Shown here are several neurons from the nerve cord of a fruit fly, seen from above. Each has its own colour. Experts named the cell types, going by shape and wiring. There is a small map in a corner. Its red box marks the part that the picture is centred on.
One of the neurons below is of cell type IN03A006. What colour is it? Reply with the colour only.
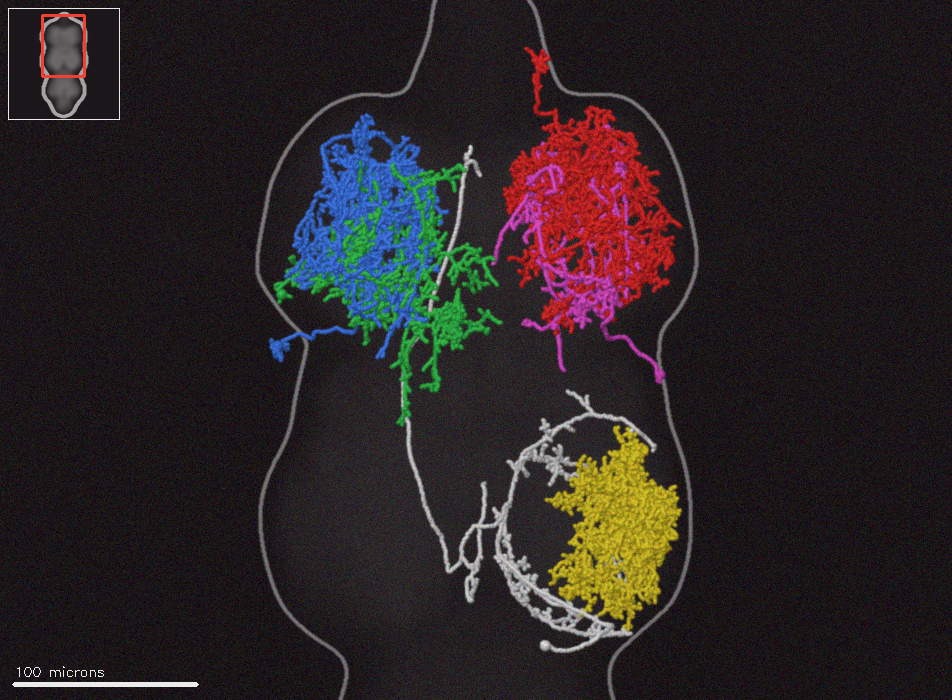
blue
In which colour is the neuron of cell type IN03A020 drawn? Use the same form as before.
magenta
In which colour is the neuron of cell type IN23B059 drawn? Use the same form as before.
white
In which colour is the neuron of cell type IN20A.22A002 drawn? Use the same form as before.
green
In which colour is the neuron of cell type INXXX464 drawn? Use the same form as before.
red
